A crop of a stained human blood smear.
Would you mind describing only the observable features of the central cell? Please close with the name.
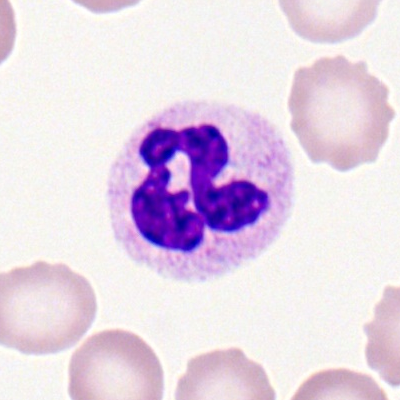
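A smooth, round outline bounds the cell. Its chromatin is dark purple and coarsely clumped. The cytoplasm is plentiful and pale pink, filled with fine, faint lilac granules. The cell is a segmented neutrophil.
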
